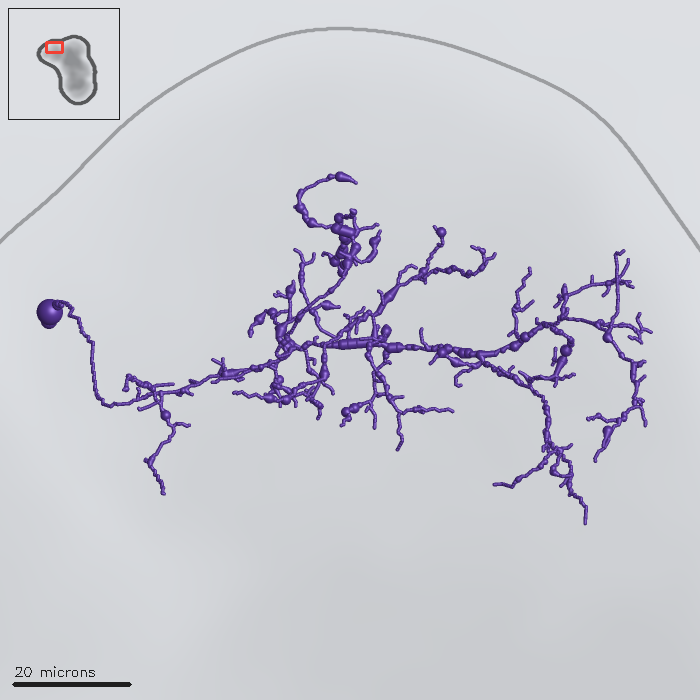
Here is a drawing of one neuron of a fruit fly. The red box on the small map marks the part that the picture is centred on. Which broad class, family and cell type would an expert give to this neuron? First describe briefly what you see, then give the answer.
The cell body can be seen on the left of the picture. From left to right in the picture it spans about 110 microns. Dozens of branch ends can be seen. It is a nerve-cord intrinsic neuron. Its family is hemilineage 20A.22A. It is of cell type IN20A.22A054.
